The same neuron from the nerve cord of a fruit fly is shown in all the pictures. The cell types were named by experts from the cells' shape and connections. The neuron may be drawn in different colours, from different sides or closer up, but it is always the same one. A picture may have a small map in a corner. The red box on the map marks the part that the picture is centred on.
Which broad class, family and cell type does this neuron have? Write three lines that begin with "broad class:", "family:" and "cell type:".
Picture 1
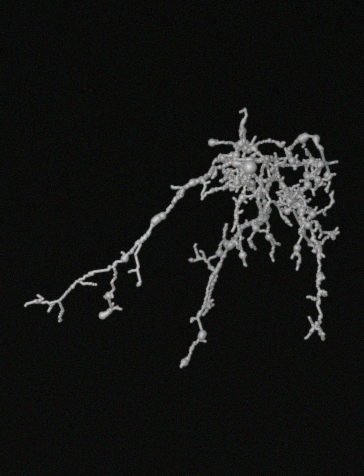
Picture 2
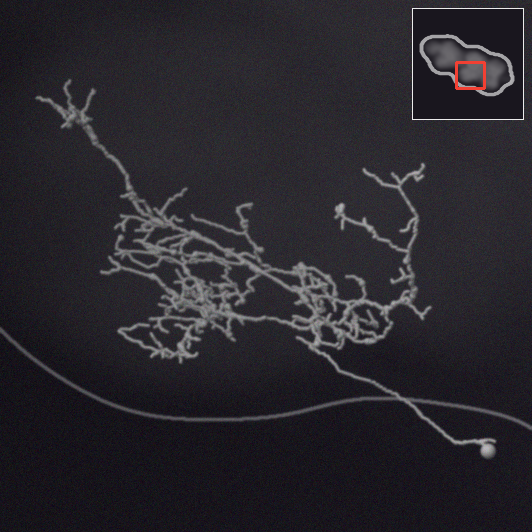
broad class: nerve-cord intrinsic neuron
family: hemilineage 16B
cell type: IN16B090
